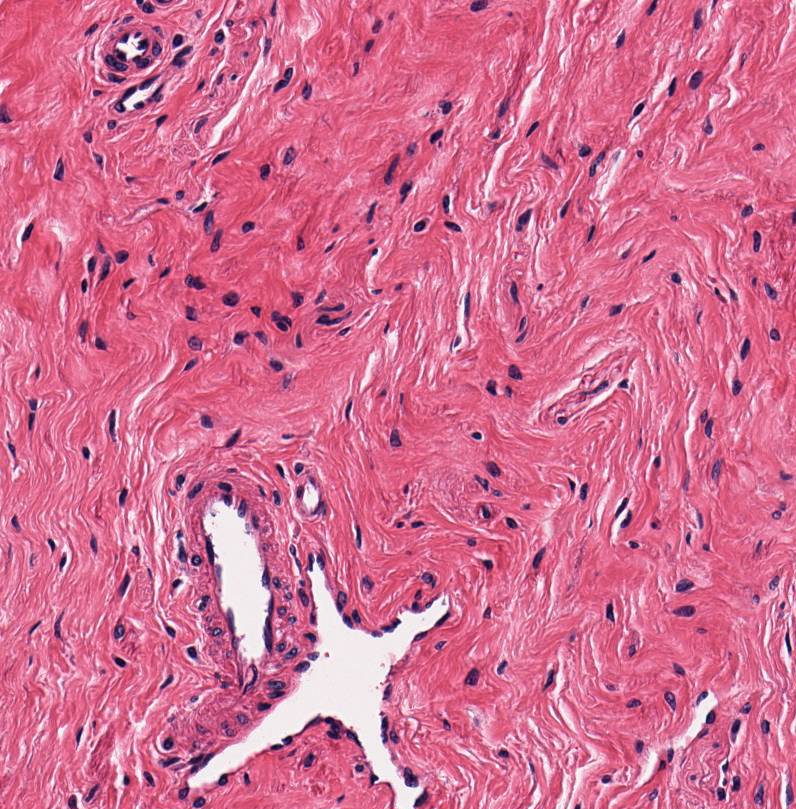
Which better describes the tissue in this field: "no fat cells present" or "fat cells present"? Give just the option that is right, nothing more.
No fat cells present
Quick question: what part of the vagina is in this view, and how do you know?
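Dense connective tissue occupies most of this field, as strongly pink collagenous stroma. Its collagen bundles are wavy and interlace in varying directions.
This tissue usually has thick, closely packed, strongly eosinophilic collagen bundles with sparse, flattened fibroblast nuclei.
Spindle-shaped cells with elongated dark nuclei lie scattered between the bundles, few compared with the collagen around them.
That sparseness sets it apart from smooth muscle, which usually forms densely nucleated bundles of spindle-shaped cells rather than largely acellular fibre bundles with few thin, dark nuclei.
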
